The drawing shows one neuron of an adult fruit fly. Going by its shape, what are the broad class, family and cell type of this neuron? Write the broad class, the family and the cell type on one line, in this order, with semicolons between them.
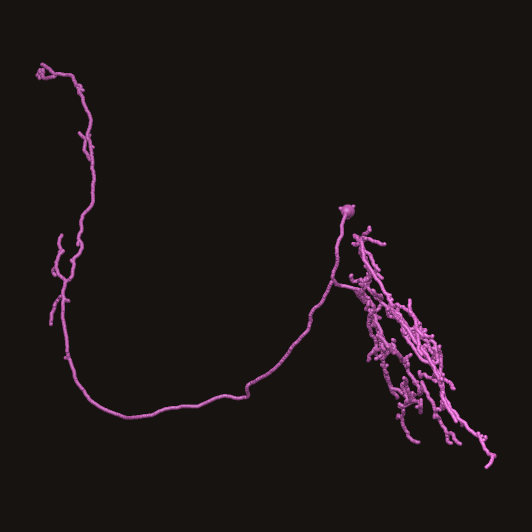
visual projection neuron; MeVP; MeVP15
